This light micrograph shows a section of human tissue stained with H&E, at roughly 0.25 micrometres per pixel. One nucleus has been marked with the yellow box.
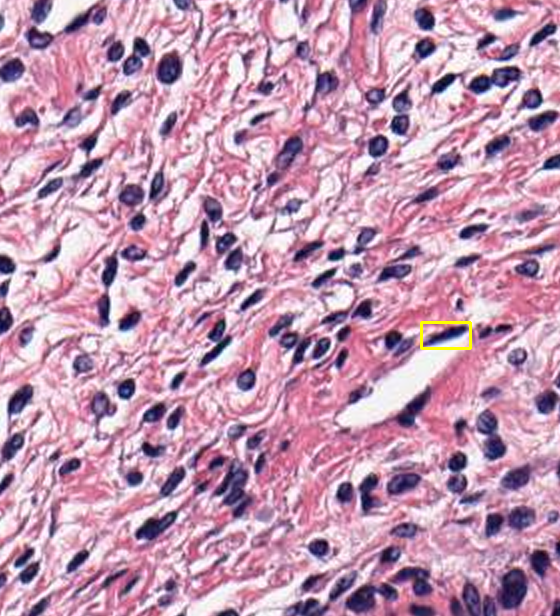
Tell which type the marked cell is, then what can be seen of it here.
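The marked nucleus belongs to an endothelial cell. The nucleus is thin and elongated, much flatter and narrower than the rounder oval nuclei scattered nearby. The nucleus stains dark and evenly along its length. The cell lies flat along the upper edge of a narrow, elongated, empty lumen, with its long axis running parallel to that edge. No distinct cytoplasm can be made out around the nucleus; it sits directly against the pink fibres bordering the lumen.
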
